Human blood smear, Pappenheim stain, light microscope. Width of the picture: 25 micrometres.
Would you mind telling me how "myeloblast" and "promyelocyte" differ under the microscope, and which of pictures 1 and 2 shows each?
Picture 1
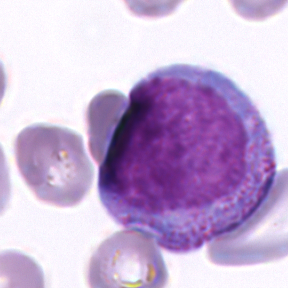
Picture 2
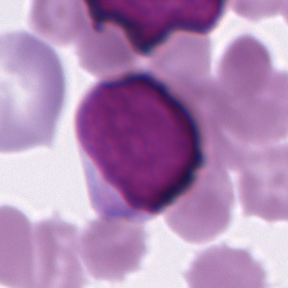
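Picture 1: promyelocyte. Picture 2: myeloblast. Granules: fine reddish-purple granules scattered through the promyelocyte's cytoplasm; none visible in the myeloblast.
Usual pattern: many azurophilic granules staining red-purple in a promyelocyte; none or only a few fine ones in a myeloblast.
Myeloblast nucleus fills most of the cell; cytoplasm scant, pale blue, mainly at lower left of nucleus.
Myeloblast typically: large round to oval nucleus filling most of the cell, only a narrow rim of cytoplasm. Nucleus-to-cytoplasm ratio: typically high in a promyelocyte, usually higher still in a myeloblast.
Promyelocyte outline round and smooth. Myeloblast nuclear edge slightly uneven along right side; cell about 13 micrometres across. Red cells touch the promyelocyte on left and lower sides and press against the myeloblast on the right.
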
